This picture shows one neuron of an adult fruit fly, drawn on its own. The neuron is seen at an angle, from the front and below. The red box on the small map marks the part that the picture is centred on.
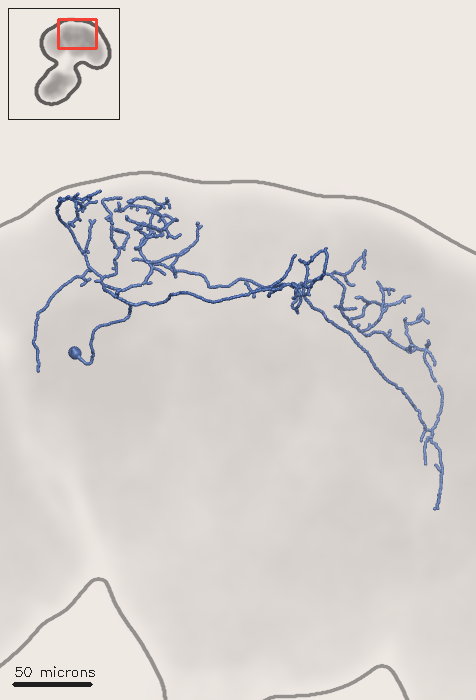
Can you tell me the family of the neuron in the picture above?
hemilineage SMPpv2_dorsal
